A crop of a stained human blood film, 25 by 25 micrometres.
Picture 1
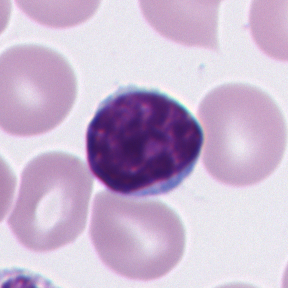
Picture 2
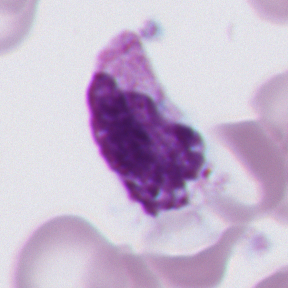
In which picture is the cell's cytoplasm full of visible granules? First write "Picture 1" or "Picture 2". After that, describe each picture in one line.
Picture 2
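In picture 1: The cytoplasm contains no visible granules.
In picture 2: The cytoplasm is speckled with fine pinkish-purple granules.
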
